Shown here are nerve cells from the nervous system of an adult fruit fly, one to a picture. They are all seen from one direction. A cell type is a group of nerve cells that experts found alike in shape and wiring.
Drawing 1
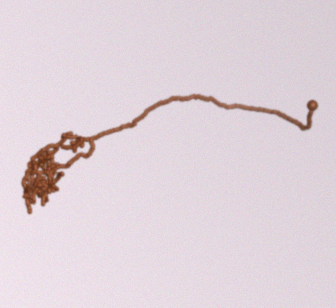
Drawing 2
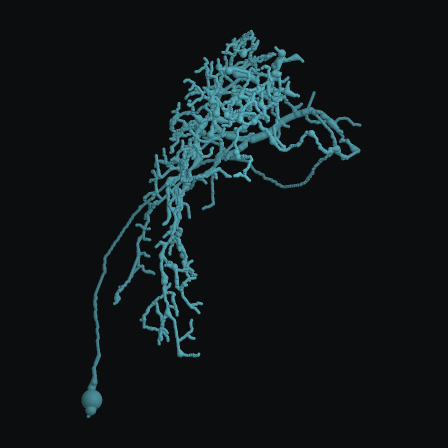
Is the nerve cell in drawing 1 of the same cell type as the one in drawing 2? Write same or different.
different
